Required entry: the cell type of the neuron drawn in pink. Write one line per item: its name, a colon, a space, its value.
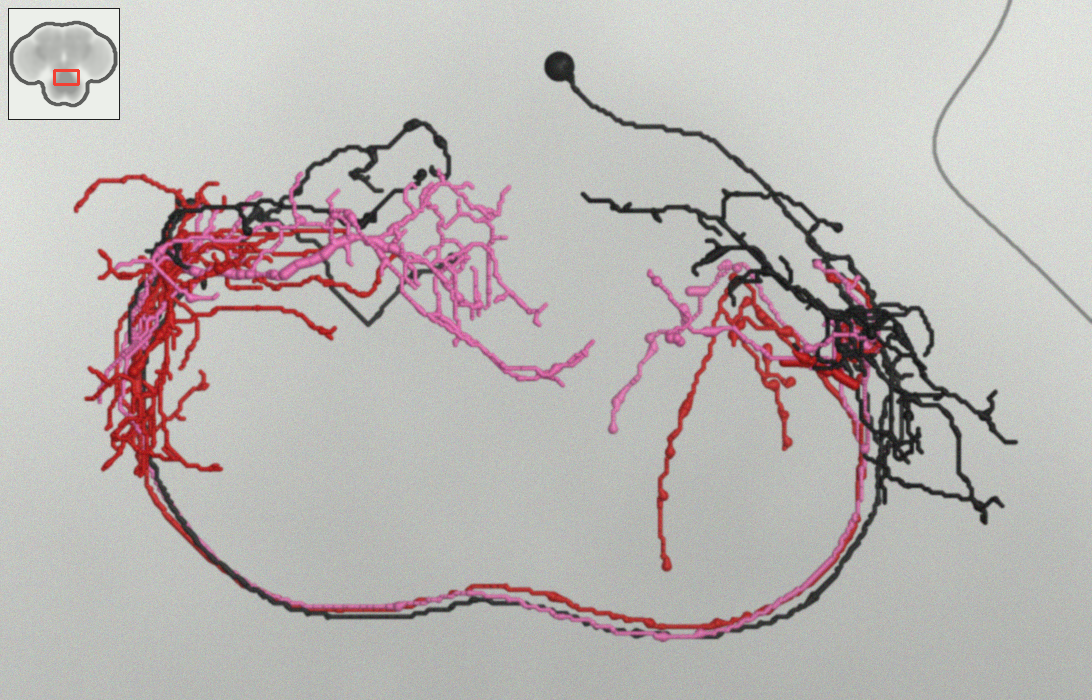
cell type: IN19B085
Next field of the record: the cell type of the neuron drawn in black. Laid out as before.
cell type: IN19B080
